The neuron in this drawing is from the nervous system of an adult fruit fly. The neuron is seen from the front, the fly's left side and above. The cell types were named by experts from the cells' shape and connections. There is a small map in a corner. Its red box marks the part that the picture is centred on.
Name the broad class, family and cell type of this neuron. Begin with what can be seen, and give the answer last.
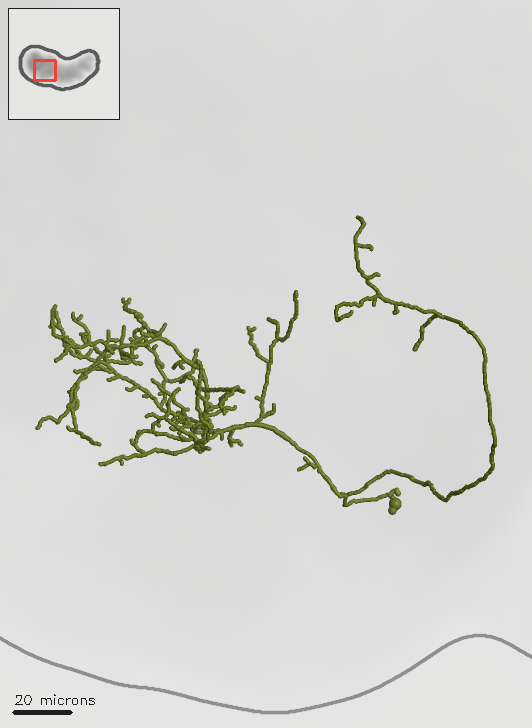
From left to right in the picture it spans about 160 microns. Dozens of branch ends can be seen. This is a central-brain intrinsic neuron. The family is hemilineage LB19. It is of cell type AMMC014.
